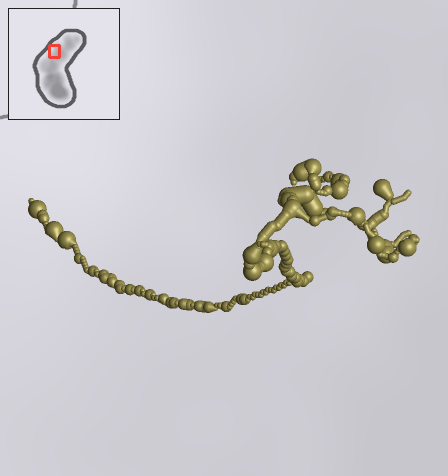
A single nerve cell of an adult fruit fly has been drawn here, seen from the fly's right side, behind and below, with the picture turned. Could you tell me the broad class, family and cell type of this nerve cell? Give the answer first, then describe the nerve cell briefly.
Its broad class is sensory neuron entering the nerve cord. The name of its family is class mechanosensory tactile. The cell type is SNta04. The drawing shows no cell body. It has a dozen or fewer branch ends.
